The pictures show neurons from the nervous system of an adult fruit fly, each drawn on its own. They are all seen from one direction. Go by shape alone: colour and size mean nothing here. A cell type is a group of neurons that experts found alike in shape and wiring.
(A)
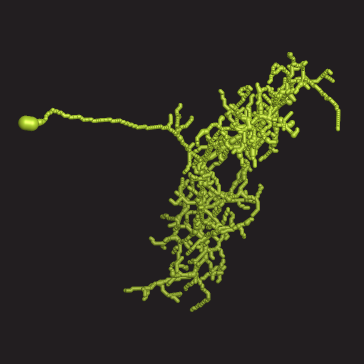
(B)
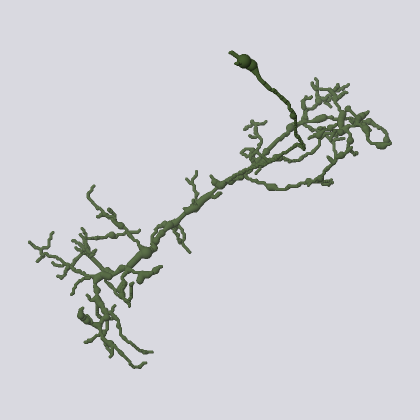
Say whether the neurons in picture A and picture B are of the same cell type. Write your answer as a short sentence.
They are of the same cell type.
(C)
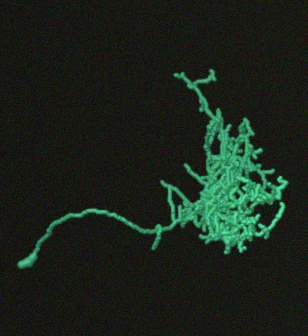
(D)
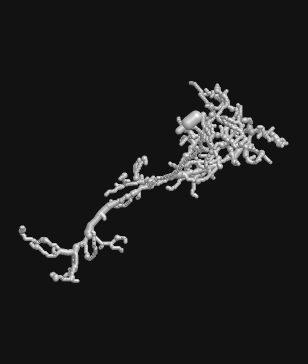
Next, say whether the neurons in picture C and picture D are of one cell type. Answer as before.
They are of different cell types.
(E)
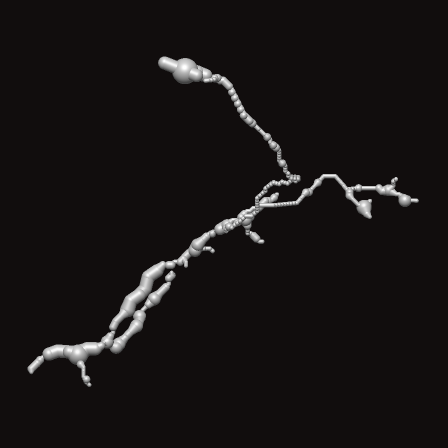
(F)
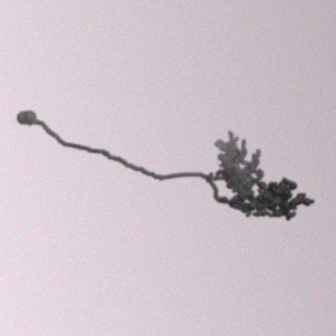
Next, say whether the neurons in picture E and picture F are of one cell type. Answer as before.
They are of the same cell type.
